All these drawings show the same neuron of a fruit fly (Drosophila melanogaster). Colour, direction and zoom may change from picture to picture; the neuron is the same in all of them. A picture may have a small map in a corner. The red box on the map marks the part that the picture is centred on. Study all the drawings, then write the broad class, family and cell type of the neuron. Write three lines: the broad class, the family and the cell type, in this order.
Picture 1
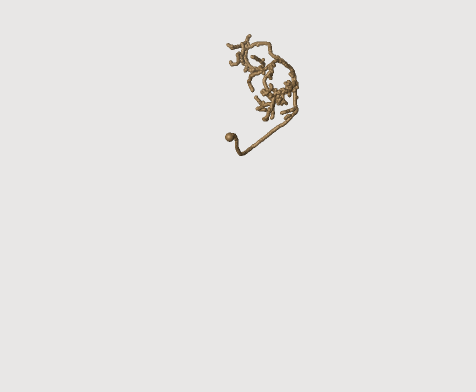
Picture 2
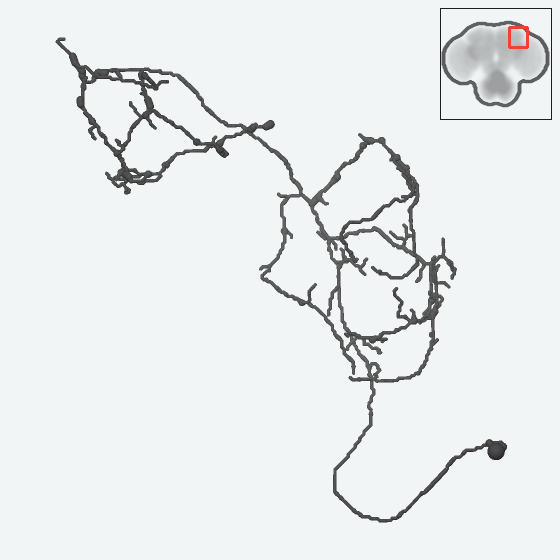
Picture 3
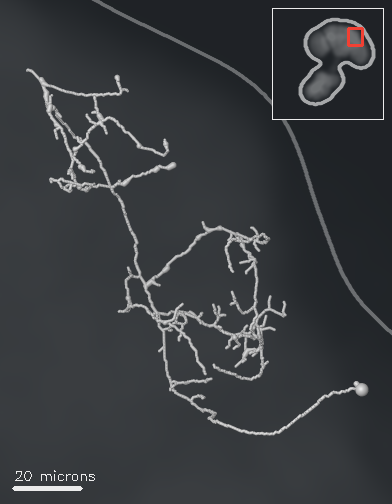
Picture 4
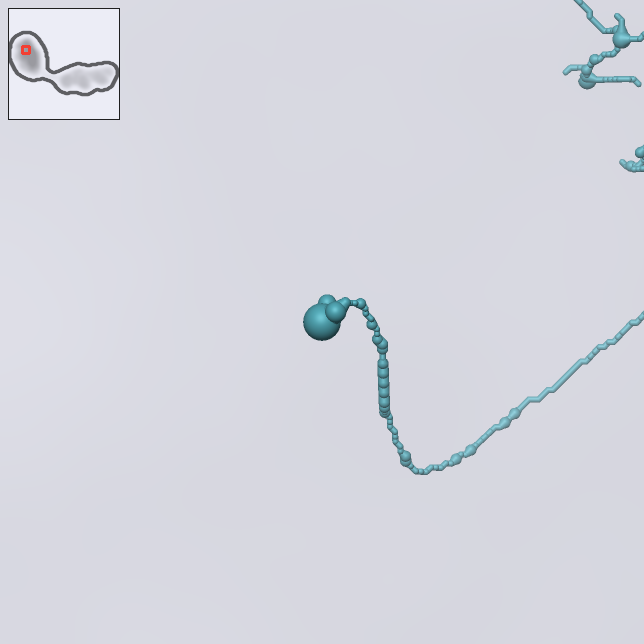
central-brain intrinsic neuron
hemilineage LHa3
CB0996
